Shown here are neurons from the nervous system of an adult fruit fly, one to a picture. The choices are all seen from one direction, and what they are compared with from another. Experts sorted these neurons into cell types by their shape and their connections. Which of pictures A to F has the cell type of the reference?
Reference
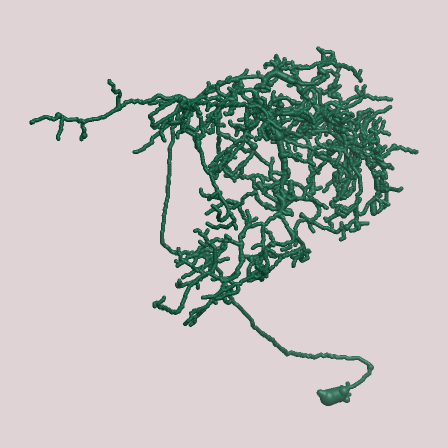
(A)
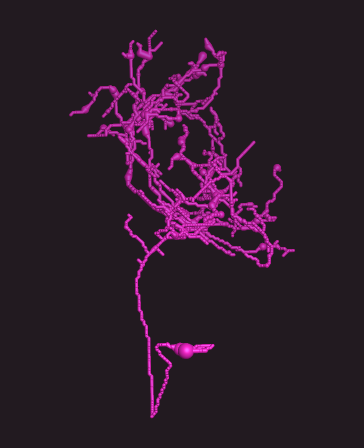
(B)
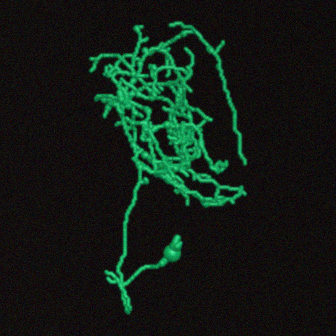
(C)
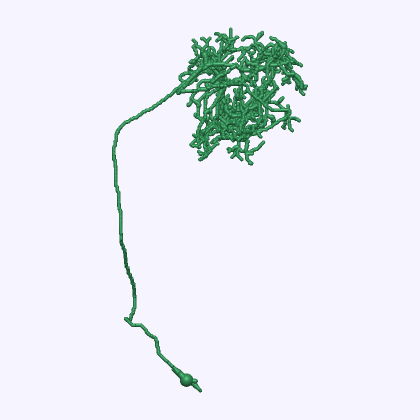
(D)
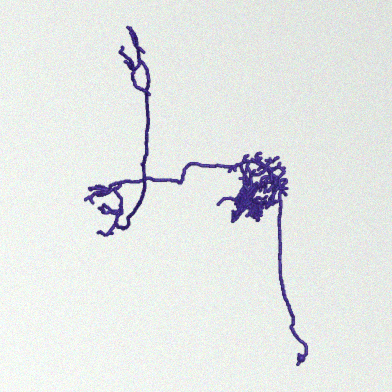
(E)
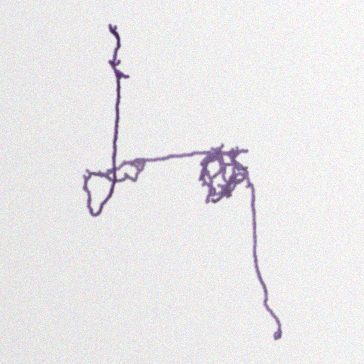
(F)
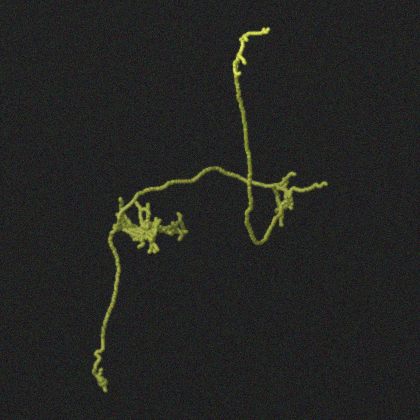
C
